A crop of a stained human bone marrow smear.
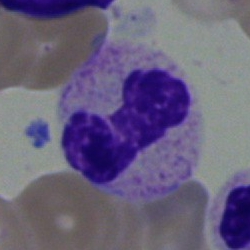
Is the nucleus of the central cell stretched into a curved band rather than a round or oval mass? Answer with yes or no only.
Yes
